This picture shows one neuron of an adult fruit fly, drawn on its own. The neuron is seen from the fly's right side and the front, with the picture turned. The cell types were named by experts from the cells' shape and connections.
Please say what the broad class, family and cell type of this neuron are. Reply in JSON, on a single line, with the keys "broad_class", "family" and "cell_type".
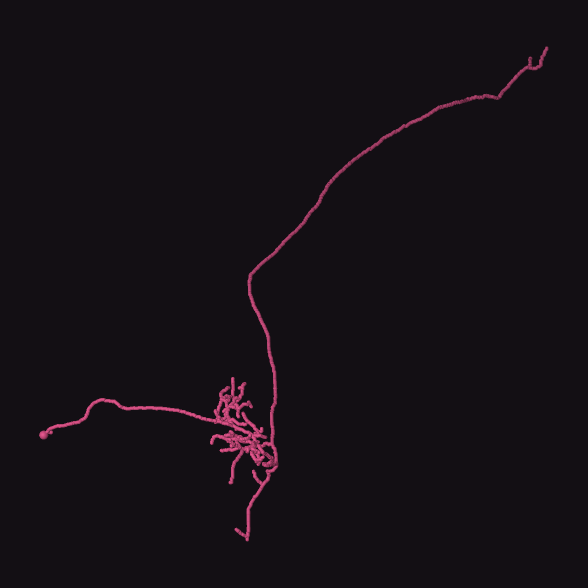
{"broad_class": "descending neuron", "family": "hemilineage LB6", "cell_type": "DNg10"}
